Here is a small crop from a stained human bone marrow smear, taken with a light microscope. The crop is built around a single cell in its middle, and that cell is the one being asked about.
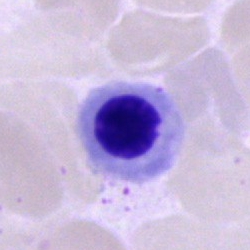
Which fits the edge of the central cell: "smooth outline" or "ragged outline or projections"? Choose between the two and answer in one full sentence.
The outline of the cell is smooth, not rough.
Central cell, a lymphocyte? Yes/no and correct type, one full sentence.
No, the cell located centrally is an erythroblast rather than a lymphocyte.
